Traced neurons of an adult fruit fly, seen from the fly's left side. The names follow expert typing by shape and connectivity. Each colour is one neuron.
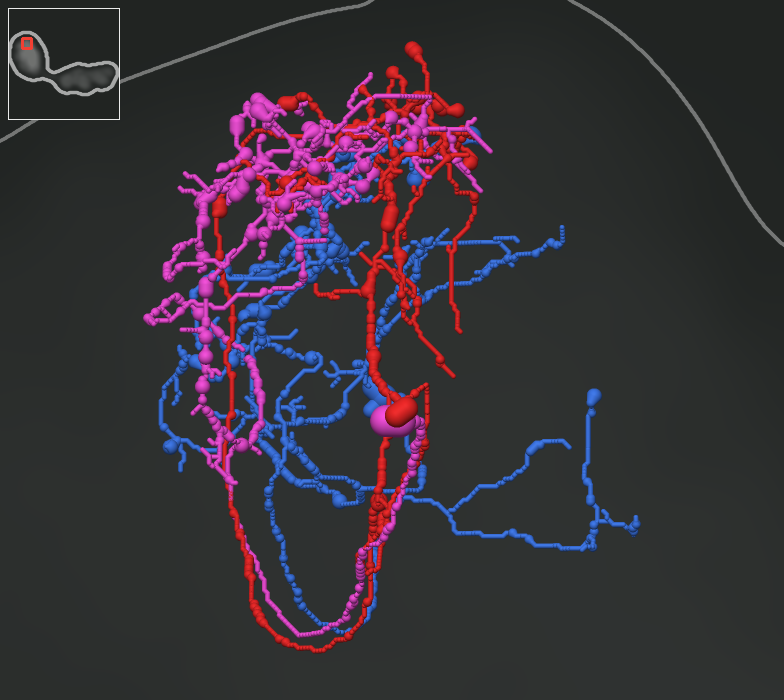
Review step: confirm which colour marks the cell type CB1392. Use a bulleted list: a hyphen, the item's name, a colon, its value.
- colour: red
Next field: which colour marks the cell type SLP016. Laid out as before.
- colour: magenta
